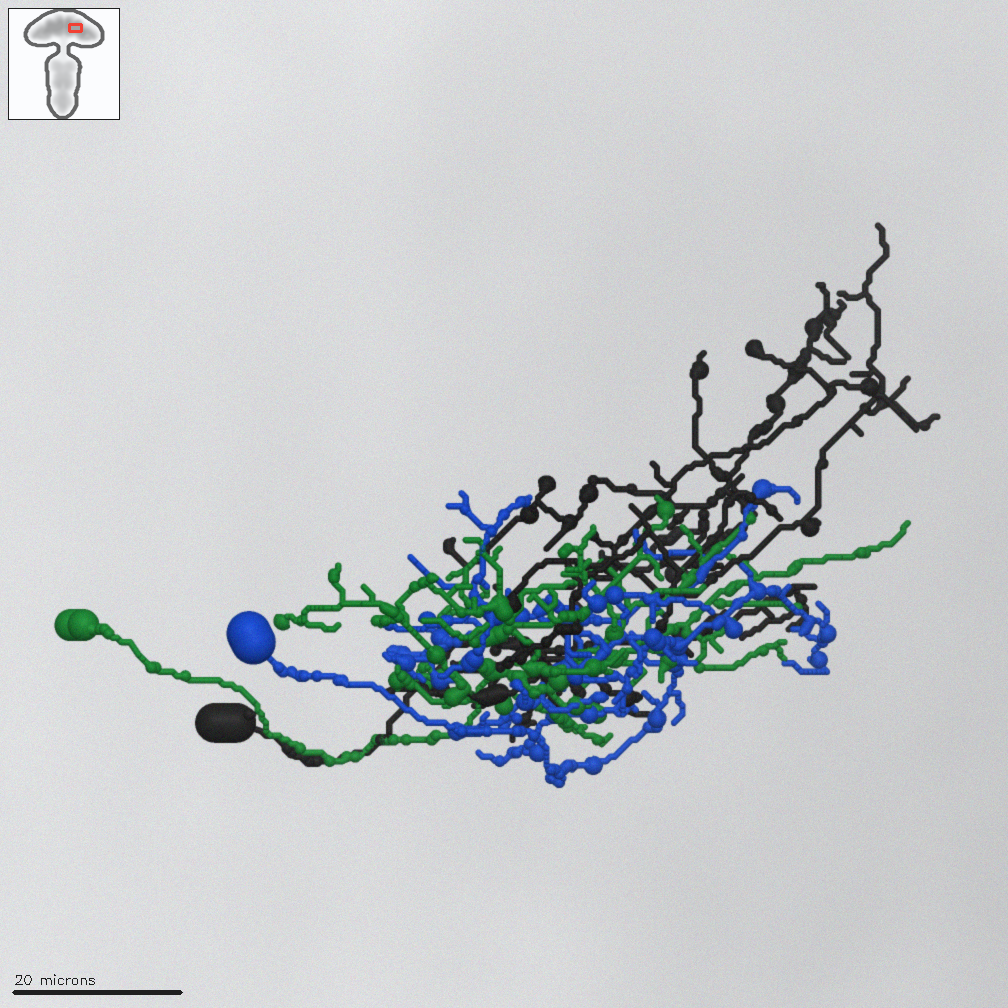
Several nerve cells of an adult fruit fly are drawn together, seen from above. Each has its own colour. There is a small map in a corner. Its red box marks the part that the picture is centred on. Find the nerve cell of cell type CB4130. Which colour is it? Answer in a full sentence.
The colour is green.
